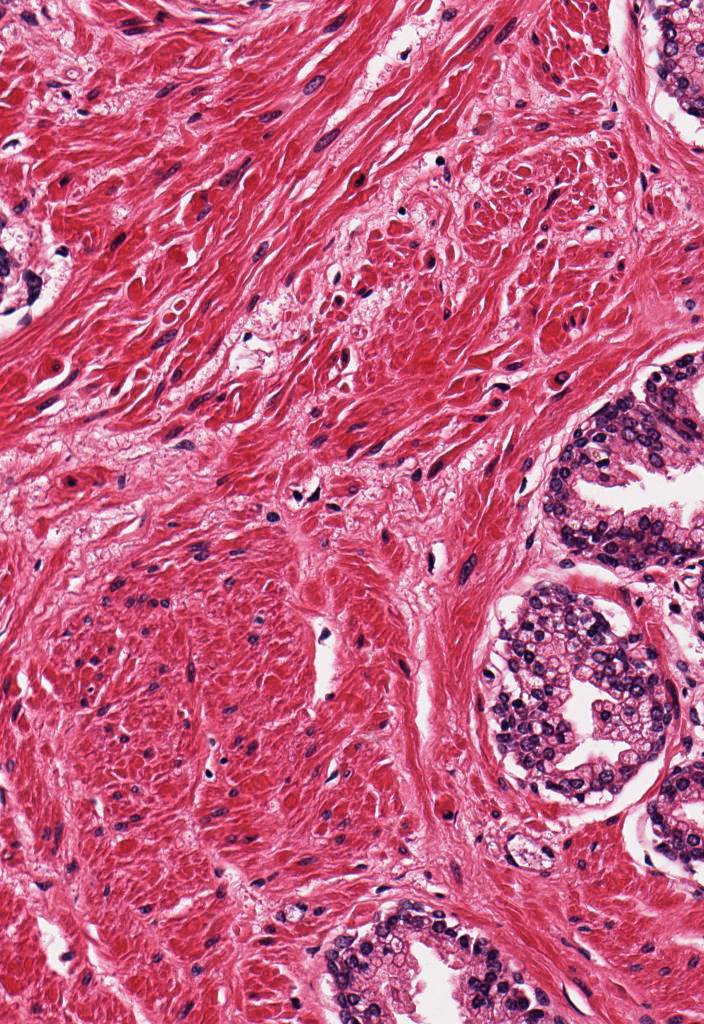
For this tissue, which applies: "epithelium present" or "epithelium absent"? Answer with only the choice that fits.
Epithelium present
